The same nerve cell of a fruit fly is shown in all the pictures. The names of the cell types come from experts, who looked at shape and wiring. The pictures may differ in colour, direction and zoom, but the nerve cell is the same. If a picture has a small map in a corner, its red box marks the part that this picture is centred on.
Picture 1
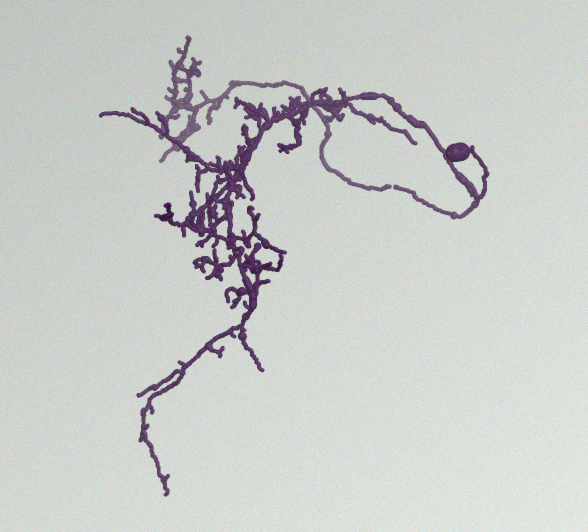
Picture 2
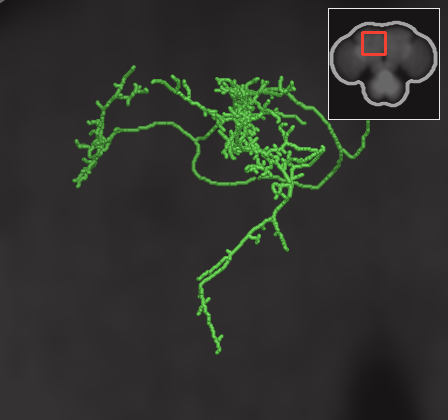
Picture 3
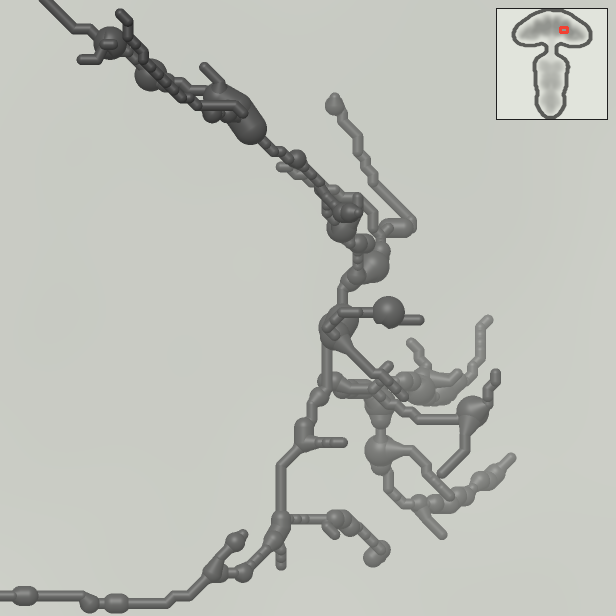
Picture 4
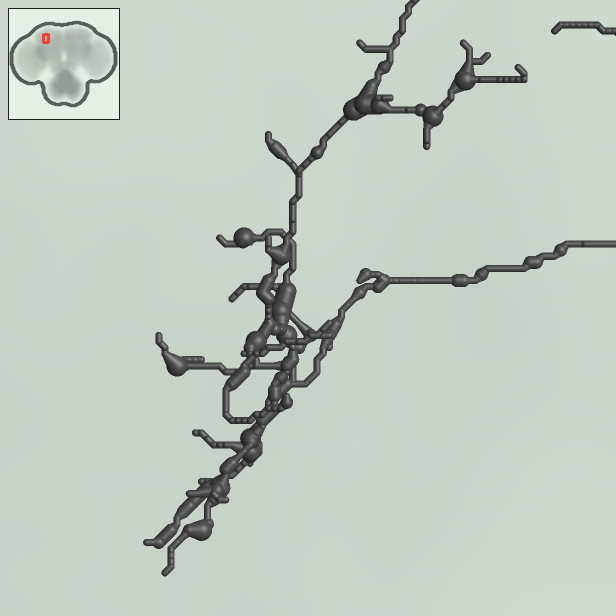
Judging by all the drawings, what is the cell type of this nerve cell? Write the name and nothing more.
SIP081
